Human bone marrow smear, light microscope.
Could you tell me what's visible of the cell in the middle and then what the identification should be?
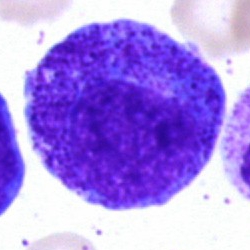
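Notice how the nucleus sits off-centre, pushed toward the lower right of the cell. Plenty of purple granules pack the cytoplasm, and some lie over the nucleus as well. The cytoplasm itself takes a blue stain. It's a promyelocyte.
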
